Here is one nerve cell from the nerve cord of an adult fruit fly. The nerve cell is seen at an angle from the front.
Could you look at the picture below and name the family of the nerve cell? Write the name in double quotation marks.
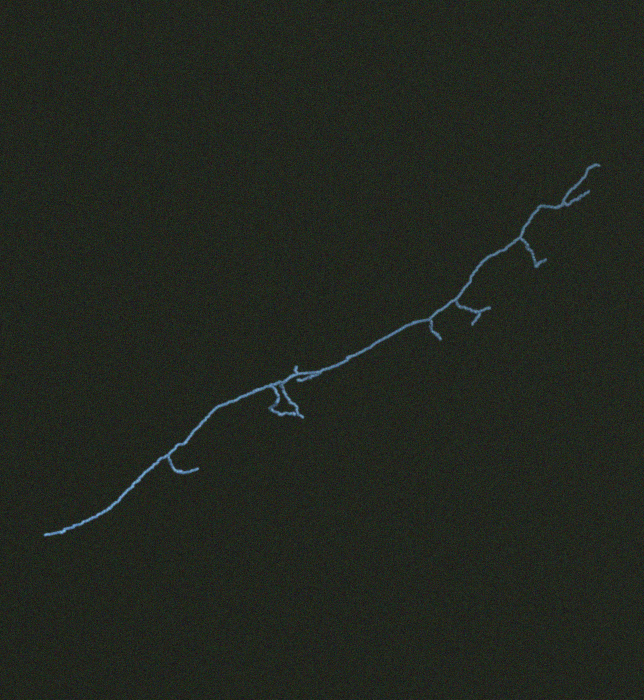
"hemilineage DM6_central2"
